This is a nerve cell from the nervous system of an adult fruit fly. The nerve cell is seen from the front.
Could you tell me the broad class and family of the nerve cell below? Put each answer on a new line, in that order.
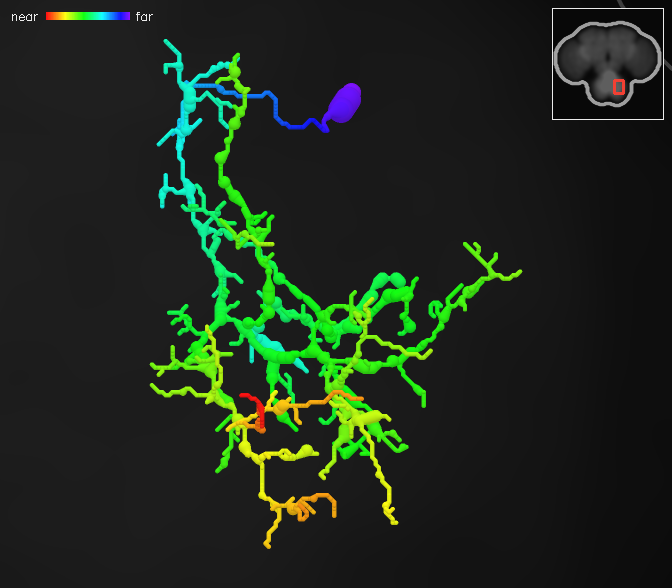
nerve-cord intrinsic neuron
hemilineage 20A.22A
